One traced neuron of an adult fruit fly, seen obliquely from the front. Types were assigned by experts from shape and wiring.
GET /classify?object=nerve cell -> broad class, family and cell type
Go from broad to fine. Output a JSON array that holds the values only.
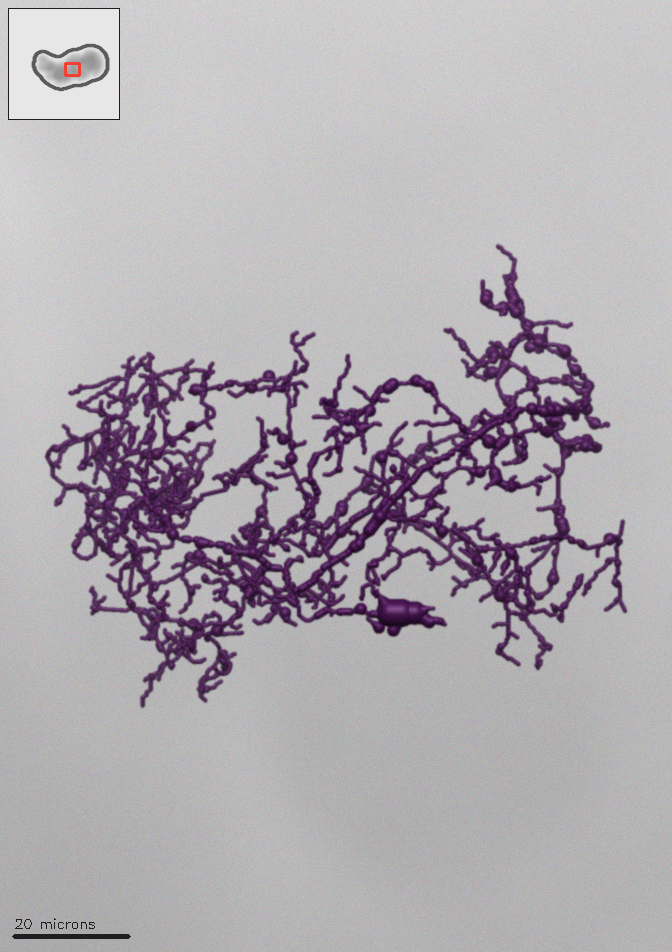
["central-brain intrinsic neuron", "hemilineage VLPa1_lateral", "CB3684"]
